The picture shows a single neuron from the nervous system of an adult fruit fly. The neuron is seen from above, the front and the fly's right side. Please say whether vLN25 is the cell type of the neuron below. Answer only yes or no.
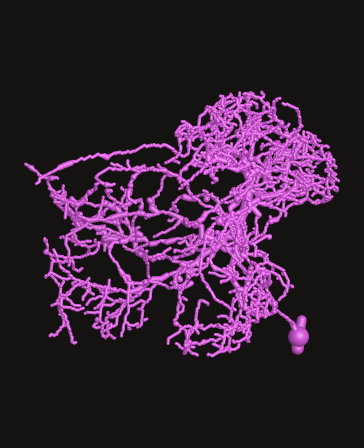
yes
